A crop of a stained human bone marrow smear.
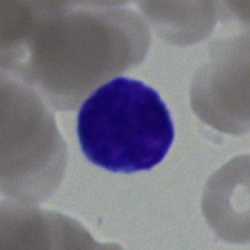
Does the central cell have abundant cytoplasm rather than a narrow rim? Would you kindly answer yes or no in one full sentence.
No, the cytoplasm of this cell is scant, not abundant.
